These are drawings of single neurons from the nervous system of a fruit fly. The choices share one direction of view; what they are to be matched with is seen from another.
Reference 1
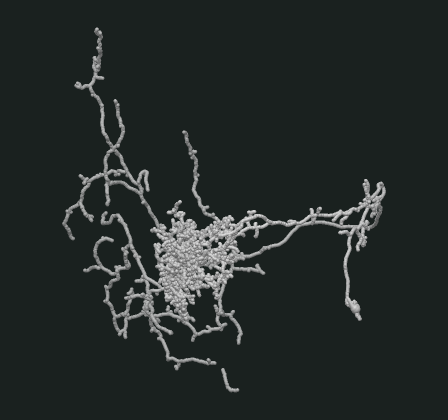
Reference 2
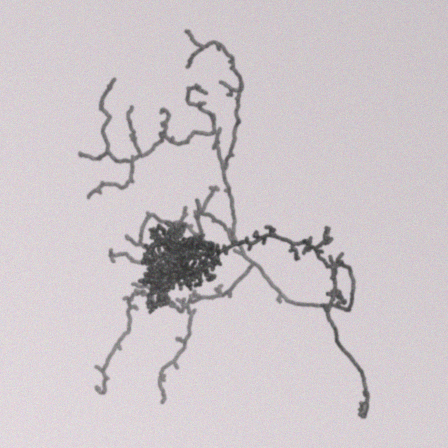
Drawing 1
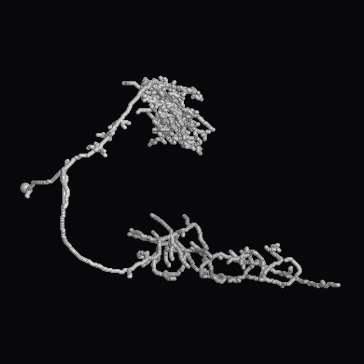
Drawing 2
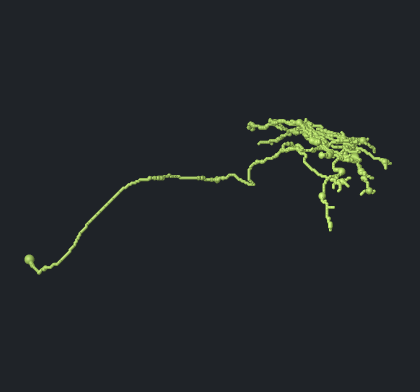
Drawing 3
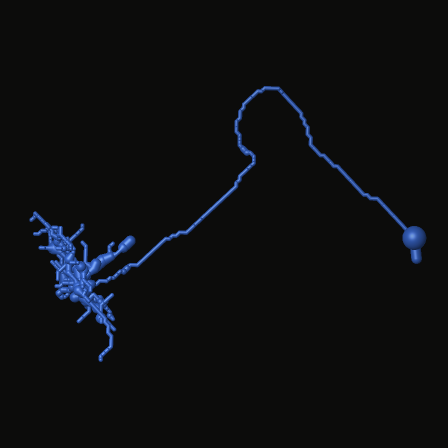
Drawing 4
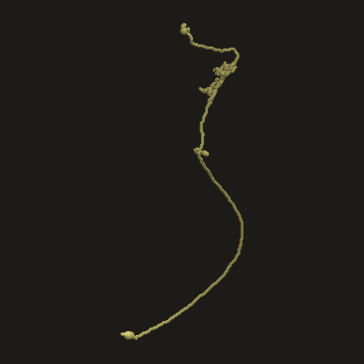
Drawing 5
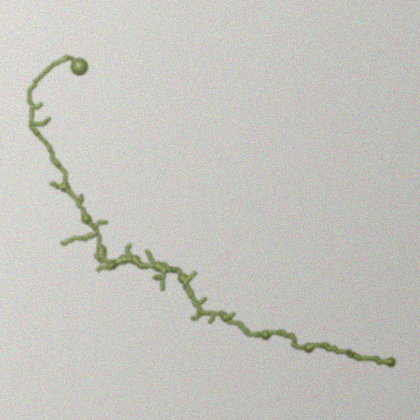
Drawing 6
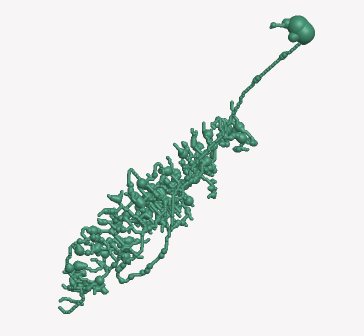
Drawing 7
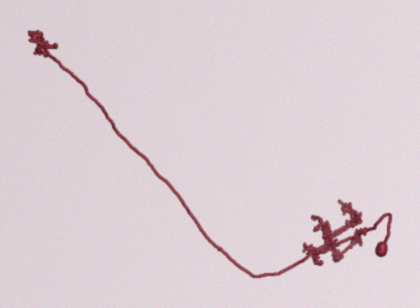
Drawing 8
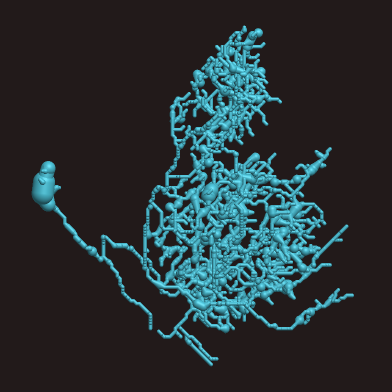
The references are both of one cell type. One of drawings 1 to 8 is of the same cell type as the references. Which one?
Drawing 1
